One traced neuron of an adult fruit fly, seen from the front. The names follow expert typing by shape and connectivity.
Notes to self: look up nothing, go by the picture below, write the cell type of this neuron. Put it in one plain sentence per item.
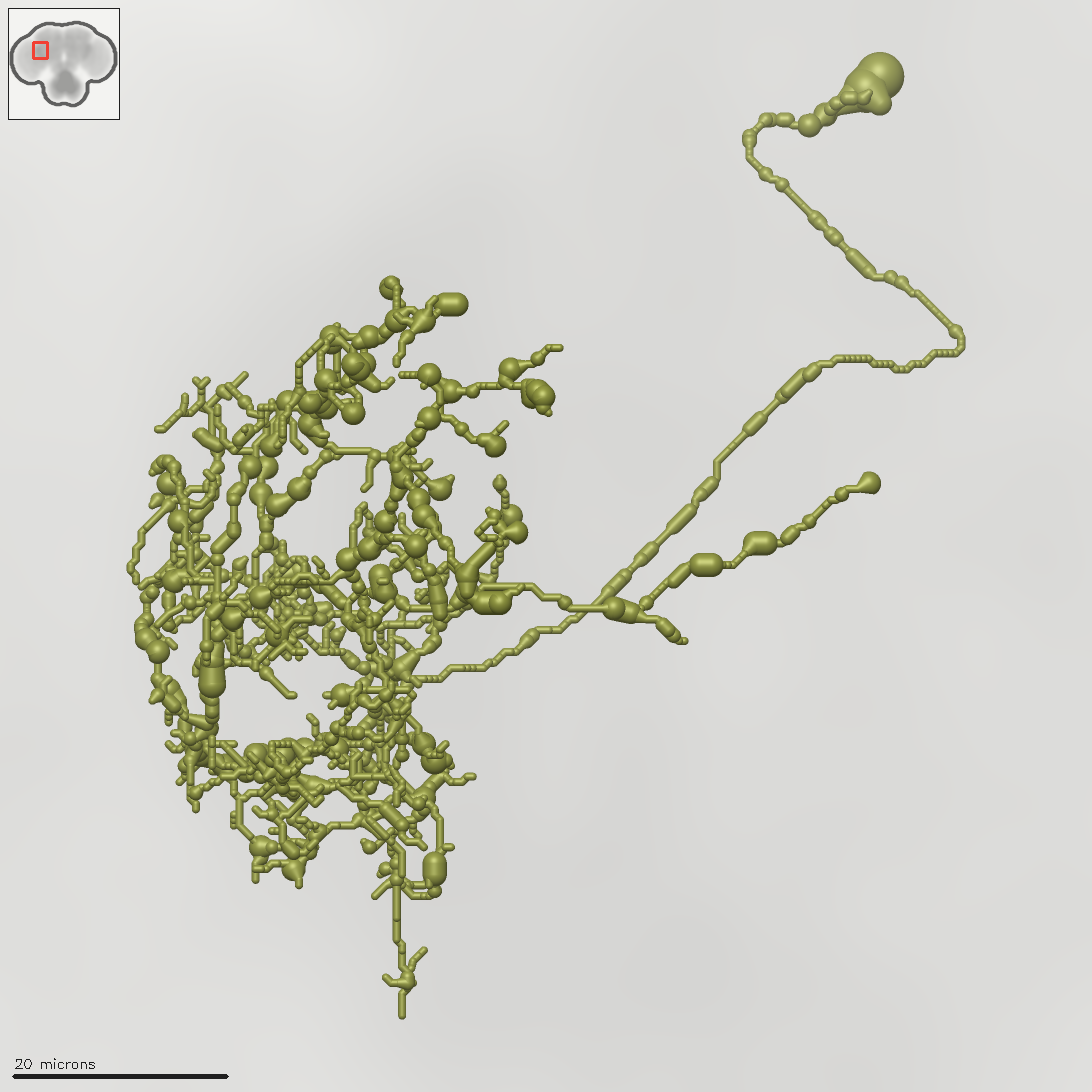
The cell type is AVLP465.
